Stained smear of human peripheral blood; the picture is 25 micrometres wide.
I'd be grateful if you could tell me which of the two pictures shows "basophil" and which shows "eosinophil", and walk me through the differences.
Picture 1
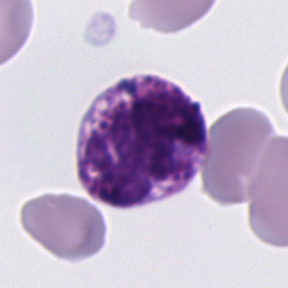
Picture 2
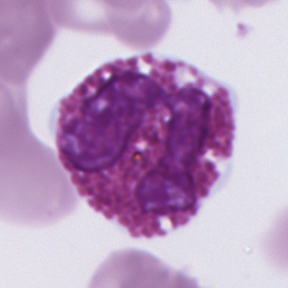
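Right, the basophil sits in picture 1 and the eosinophil in picture 2. In the basophil, coarse dark purple granules are scattered over the whole cell, the nucleus included, so the nuclear outline can't be traced sharply, and the darkest, densest purple mass lies towards the upper right.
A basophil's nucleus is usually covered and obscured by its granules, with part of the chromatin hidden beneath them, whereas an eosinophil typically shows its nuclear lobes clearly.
In the eosinophil, the coarse, round granules are fairly even in size and reddish-pink, redder than the nucleus, and no nucleoli can be seen in the nuclear lobes.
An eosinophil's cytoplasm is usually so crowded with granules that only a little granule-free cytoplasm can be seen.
The outlines differ as well: the basophil is round and smooth with no surface projections, while the eosinophil is roughly round with a bumpy edge formed by its granules.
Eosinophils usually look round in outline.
The basophil is about 12 micrometres across, and the eosinophil about 16 micrometres.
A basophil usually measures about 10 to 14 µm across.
Small pale clear spaces lie near the basophil's lower right edge, and pale red cells without nuclei lie near the eosinophil without overlapping it.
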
